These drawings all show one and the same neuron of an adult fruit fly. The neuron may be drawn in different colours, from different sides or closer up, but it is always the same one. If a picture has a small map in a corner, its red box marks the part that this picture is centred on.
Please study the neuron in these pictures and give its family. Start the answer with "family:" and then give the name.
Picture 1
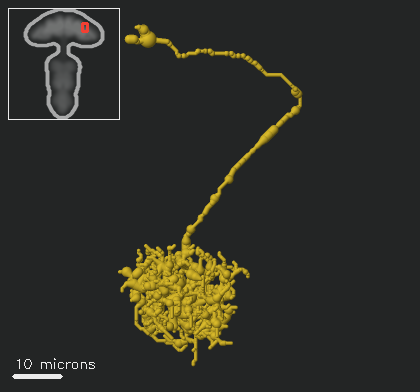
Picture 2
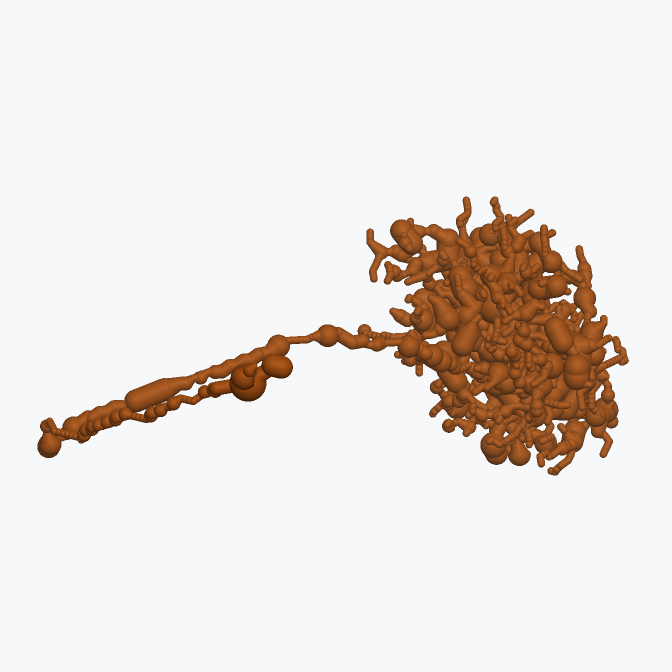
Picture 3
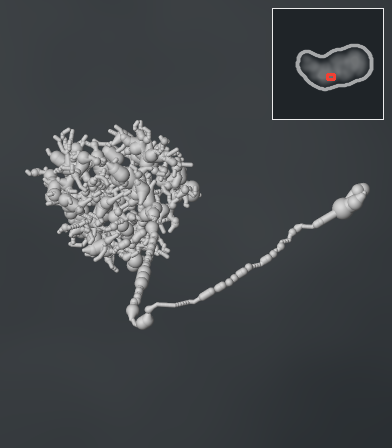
family: Pm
